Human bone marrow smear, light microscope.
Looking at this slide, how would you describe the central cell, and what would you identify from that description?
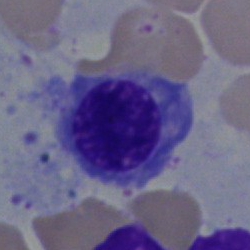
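Nucleus off-centre; wider band of cytoplasm on the right. Chromatin dark purple, coarsely clumped. No distinct nucleolus visible. No obvious granules in the cytoplasm. Erythroblast.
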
